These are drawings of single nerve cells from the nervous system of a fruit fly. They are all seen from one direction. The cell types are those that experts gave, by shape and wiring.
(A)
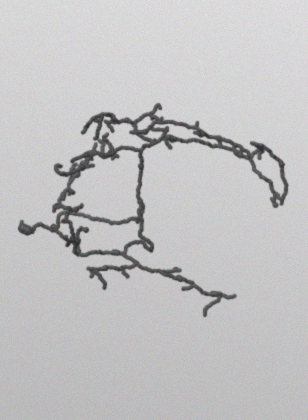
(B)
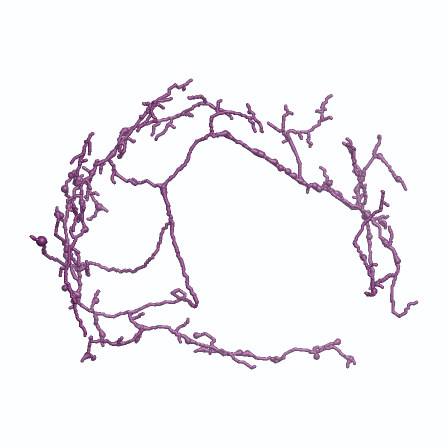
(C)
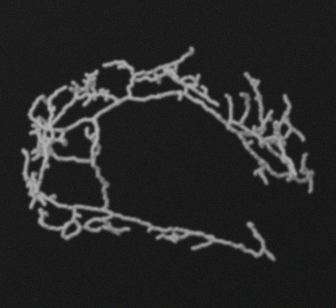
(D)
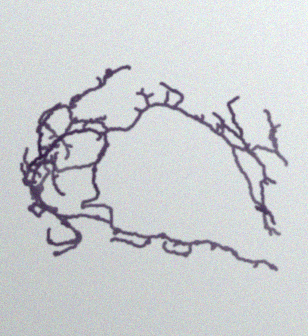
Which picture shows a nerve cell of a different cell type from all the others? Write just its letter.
A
